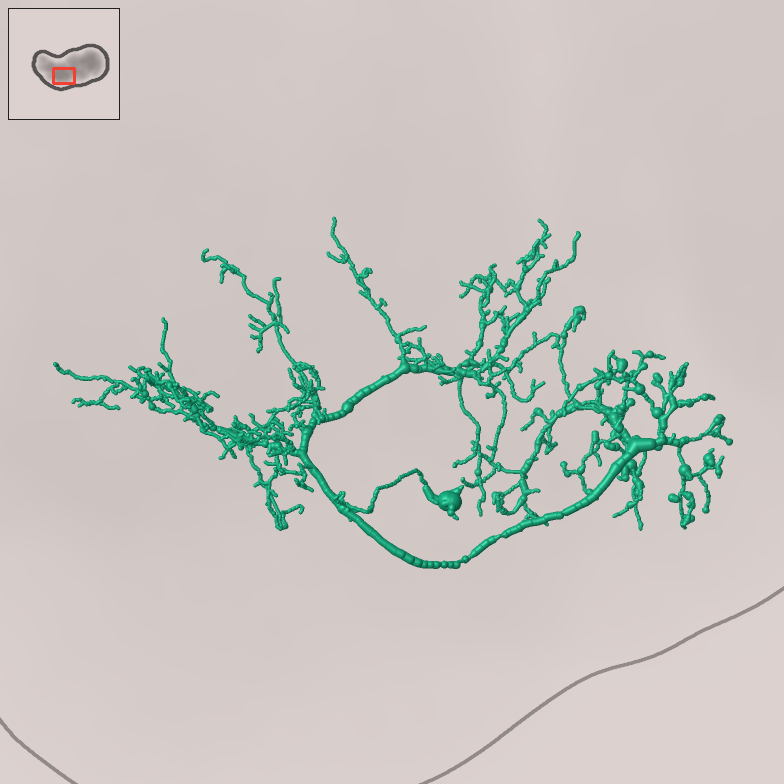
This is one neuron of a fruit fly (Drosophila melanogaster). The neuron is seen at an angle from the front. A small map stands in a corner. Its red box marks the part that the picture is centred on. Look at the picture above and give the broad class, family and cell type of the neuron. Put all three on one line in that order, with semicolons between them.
nerve-cord intrinsic neuron; hemilineage 01A; IN01A025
